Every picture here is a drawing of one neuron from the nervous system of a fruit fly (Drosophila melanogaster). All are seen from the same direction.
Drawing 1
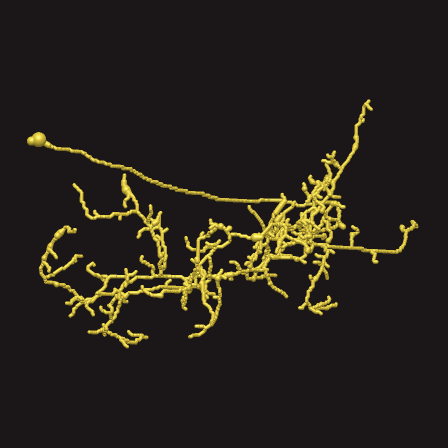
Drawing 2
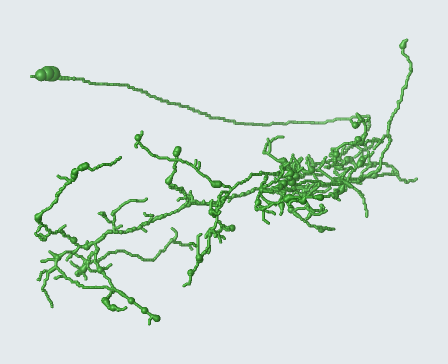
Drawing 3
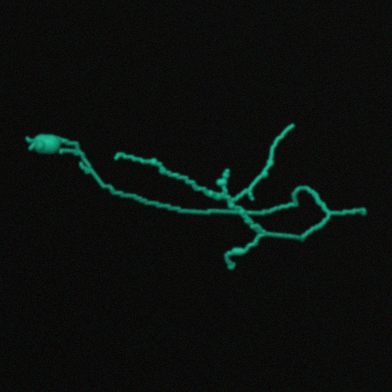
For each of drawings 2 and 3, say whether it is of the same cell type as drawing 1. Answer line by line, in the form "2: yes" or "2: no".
2: no
3: yes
